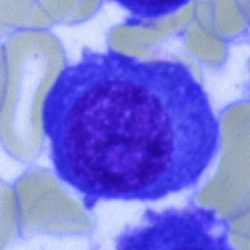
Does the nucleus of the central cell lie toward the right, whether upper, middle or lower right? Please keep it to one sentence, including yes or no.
No, it is to the right of the nucleus that most cytoplasm lies.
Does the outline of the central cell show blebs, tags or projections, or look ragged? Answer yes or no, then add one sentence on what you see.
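Yes. A small blunt projection sticks out from the lower left edge of the cell.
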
